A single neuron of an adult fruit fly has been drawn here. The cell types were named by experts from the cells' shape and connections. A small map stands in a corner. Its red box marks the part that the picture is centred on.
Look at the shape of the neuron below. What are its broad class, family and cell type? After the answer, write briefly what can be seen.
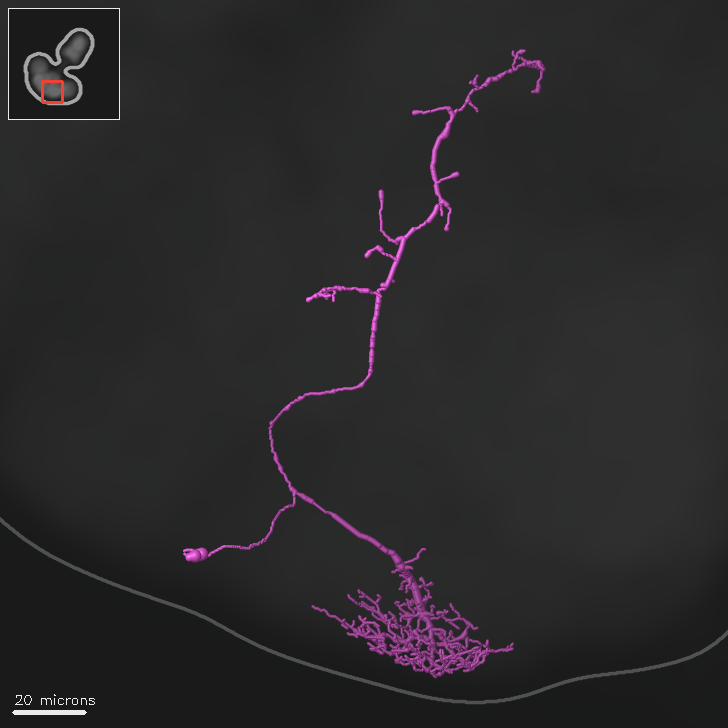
This is a central-brain intrinsic neuron. Its family is hemilineage CREa2_ventral. It is of cell type AOTU016_b. Its cell body lies at the lower left of the picture. By the scale bar it is about 180 microns tall in this view. The picture shows dozens of branch ends.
